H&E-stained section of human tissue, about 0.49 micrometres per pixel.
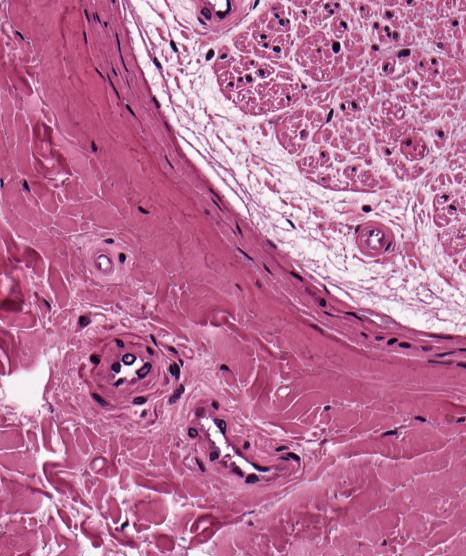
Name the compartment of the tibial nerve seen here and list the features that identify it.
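Epineurium is the dense pink tissue filling most of the field, sharply set off from a pale, loosely textured rounded compartment at upper right. Small thick-walled vessels with narrow lumens lie within it at the lower left and centre.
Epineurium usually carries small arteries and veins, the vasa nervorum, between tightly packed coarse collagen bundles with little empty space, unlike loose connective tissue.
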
